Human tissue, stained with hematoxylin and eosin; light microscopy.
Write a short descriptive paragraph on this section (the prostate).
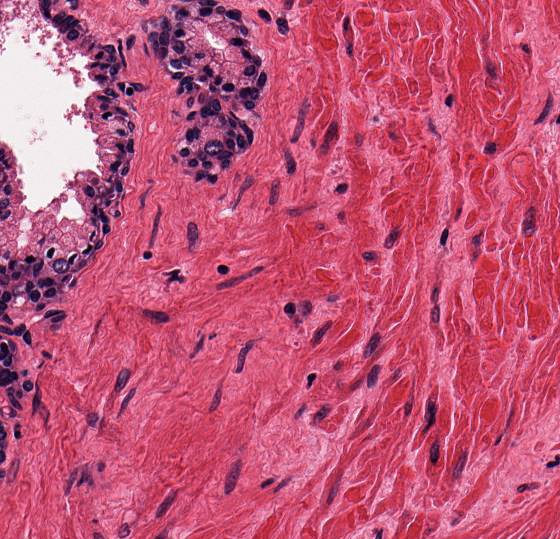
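A single gland occupies the upper left corner; the remainder of the field is stroma. The gland's lining epithelium has crowded, dark, rounded nuclei stacked in more than one layer, and its cells have pale, lightly stained cytoplasm. By contrast, the nuclei scattered through the stroma are mostly elongated and spindle-shaped.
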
